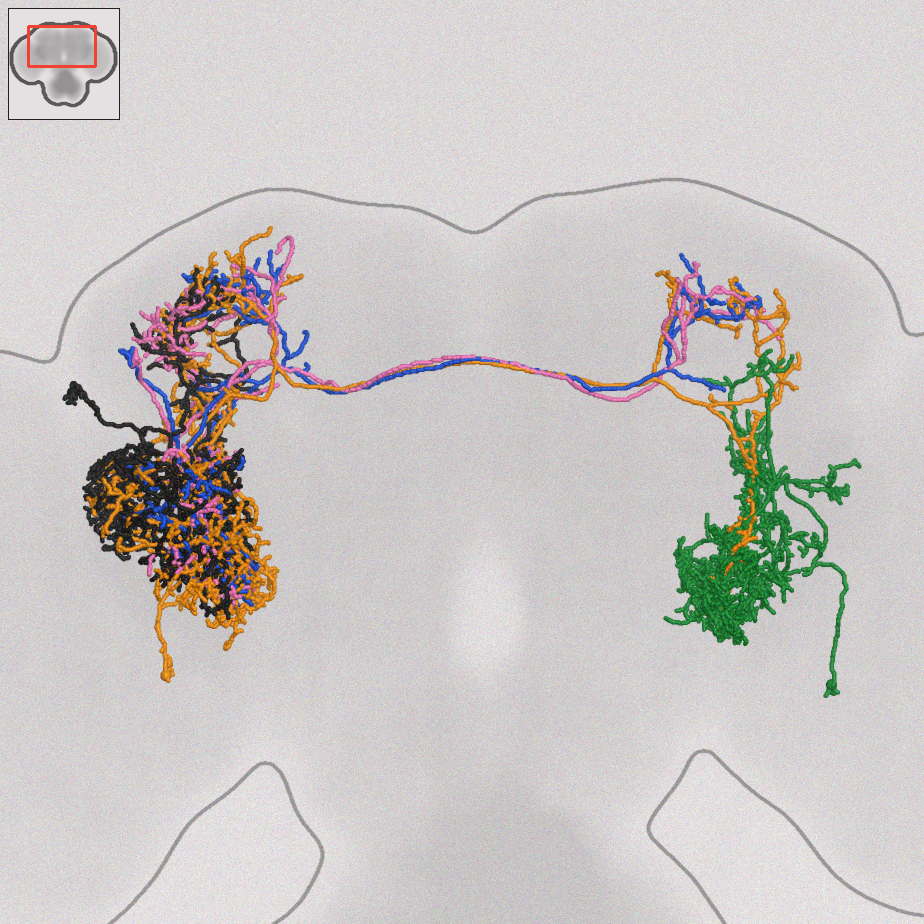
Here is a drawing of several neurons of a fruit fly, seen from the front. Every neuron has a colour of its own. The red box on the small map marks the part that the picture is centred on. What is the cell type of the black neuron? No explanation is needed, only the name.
AVLP432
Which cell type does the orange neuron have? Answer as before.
AVLP315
